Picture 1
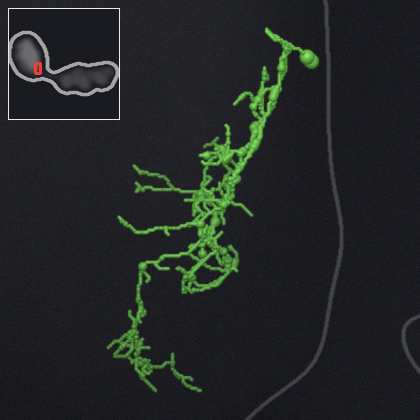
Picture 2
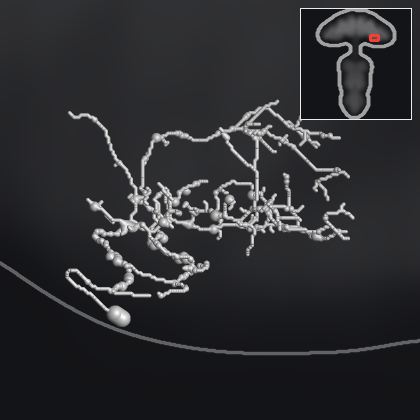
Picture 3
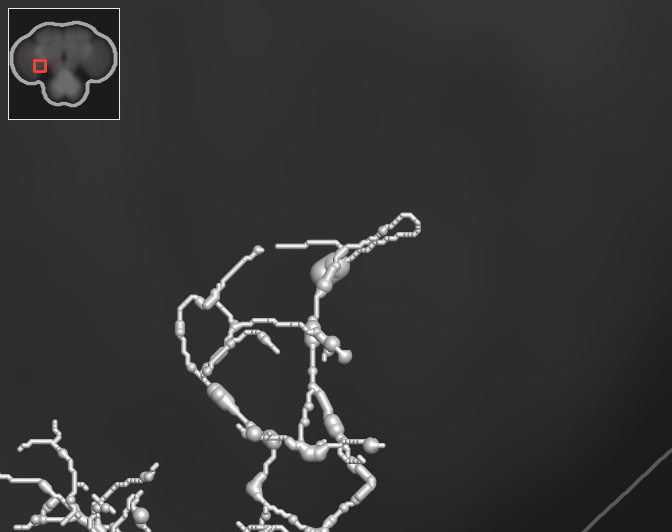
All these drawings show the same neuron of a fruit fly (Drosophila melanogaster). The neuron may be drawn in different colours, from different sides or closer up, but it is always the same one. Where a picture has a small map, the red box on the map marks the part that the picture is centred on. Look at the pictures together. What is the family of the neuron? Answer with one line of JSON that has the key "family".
{"family": "LpMe"}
